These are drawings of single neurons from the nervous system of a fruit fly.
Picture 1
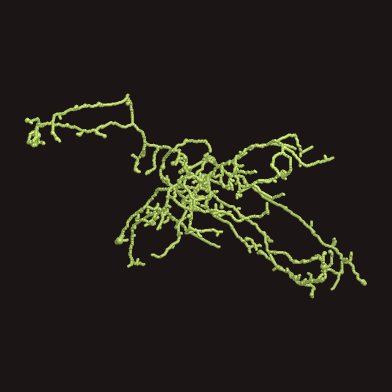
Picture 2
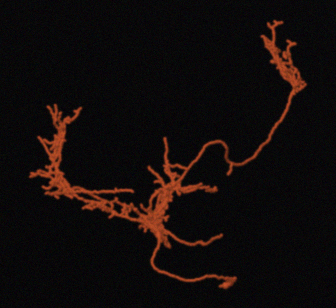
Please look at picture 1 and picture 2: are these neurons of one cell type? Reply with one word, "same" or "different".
different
